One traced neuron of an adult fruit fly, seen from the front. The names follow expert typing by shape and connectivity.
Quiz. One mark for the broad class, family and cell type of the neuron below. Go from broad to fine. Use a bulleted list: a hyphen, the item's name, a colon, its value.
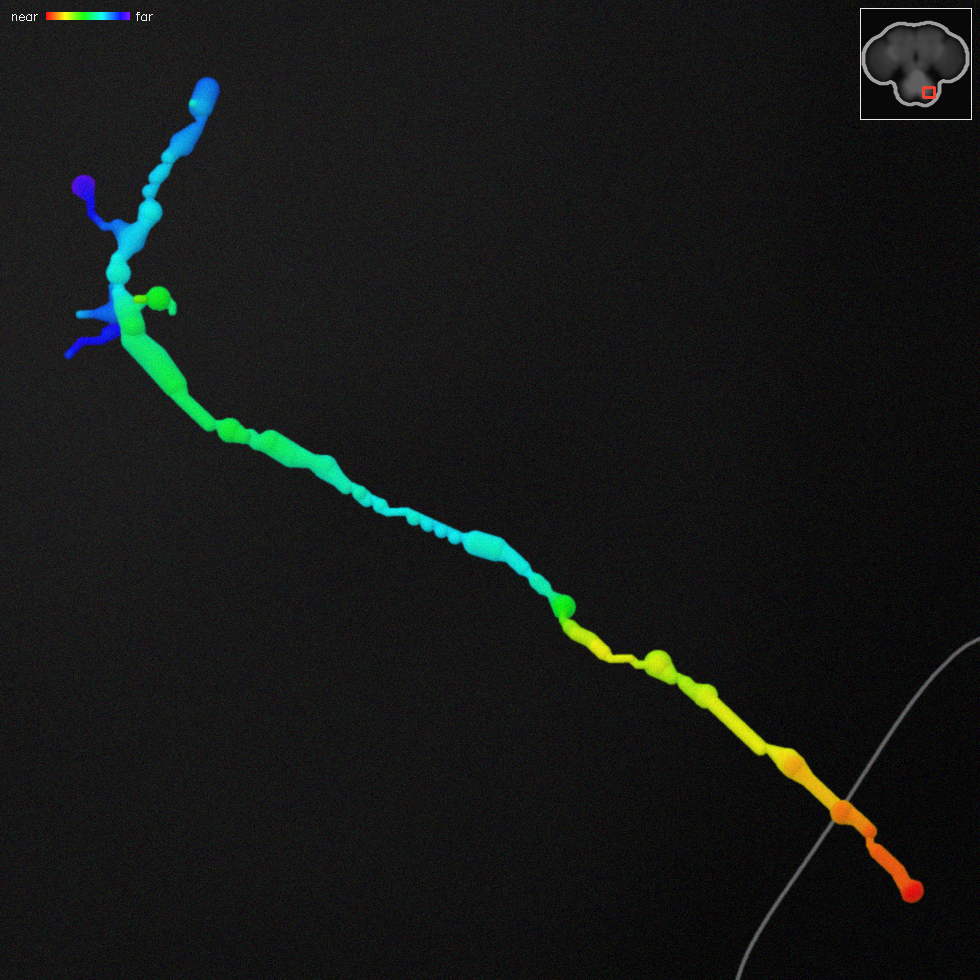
- broad class: sensory neuron entering the nerve cord
- family: class mechanosensory proprioceptive
- cell type: SNpp39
